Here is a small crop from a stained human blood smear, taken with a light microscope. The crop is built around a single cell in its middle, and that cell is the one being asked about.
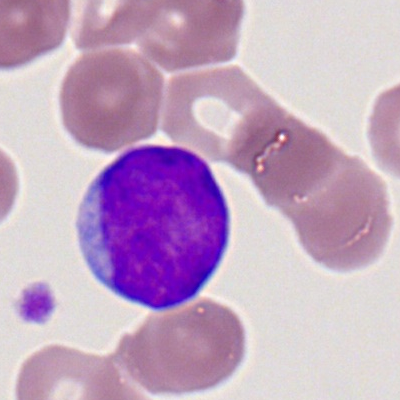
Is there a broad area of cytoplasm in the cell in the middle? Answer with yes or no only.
No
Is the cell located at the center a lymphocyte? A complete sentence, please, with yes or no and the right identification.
No, in this crop the middle cell is a blast, not a lymphocyte.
